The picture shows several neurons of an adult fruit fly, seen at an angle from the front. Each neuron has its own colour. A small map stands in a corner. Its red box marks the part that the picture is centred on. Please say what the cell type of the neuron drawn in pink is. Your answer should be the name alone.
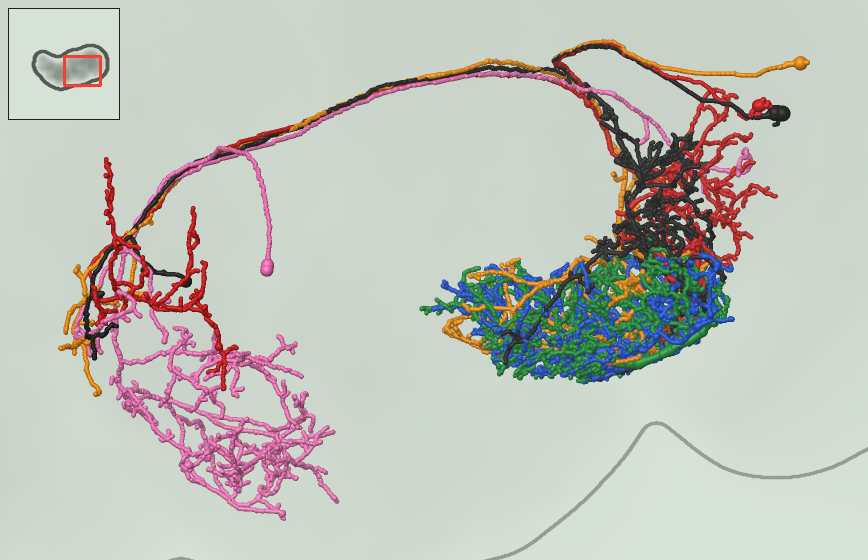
CB4179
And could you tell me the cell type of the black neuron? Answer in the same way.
SAD014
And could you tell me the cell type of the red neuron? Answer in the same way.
CB4248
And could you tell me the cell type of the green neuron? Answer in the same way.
SAD112_b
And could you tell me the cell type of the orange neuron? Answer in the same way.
CB4176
